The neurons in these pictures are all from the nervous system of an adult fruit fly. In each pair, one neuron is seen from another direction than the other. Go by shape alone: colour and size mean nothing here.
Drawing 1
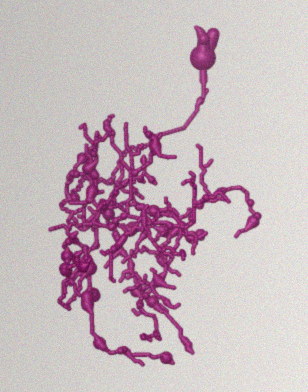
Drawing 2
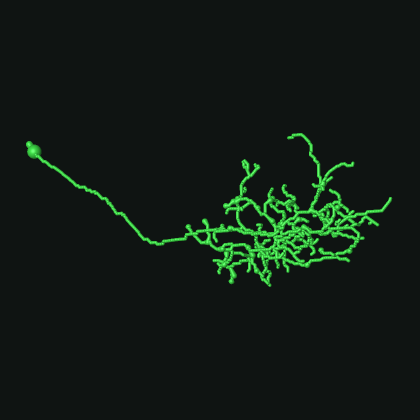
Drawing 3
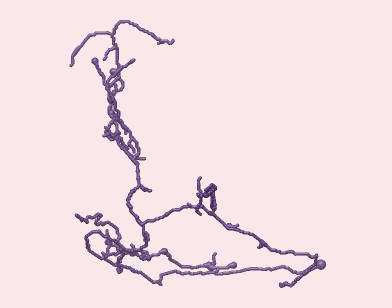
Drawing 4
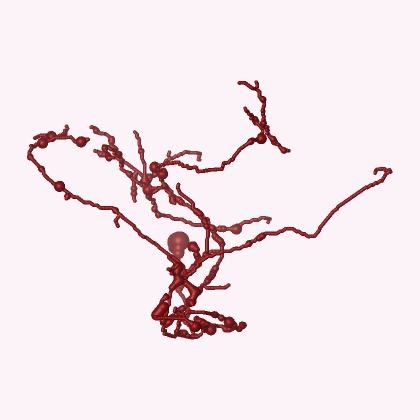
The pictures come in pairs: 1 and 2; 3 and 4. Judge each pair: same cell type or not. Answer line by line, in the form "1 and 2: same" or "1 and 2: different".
1 and 2: same
3 and 4: same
